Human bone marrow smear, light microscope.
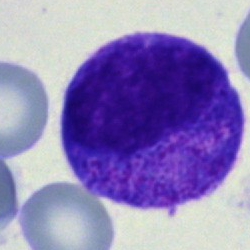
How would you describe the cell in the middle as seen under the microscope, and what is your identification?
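A deep dark purple stain marks the nucleus. Many reddish-purple granules lie in the cytoplasm, which is bluish between them. A small bleb projects from the bottom edge of the cell. The cell is a promyelocyte.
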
